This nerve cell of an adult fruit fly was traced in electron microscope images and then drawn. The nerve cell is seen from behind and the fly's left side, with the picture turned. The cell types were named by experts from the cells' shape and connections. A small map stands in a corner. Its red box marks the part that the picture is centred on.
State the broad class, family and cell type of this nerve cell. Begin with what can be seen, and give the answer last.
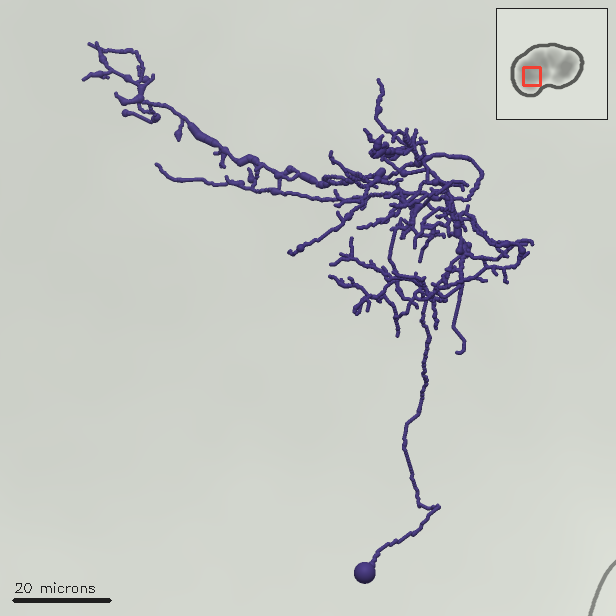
The cell body is at the bottom of the picture. From top to bottom in the picture it spans about 110 microns. The picture shows dozens of branch ends. This is a central-brain intrinsic neuron. Its family is hemilineage WEDa1. It is of cell type WED057.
